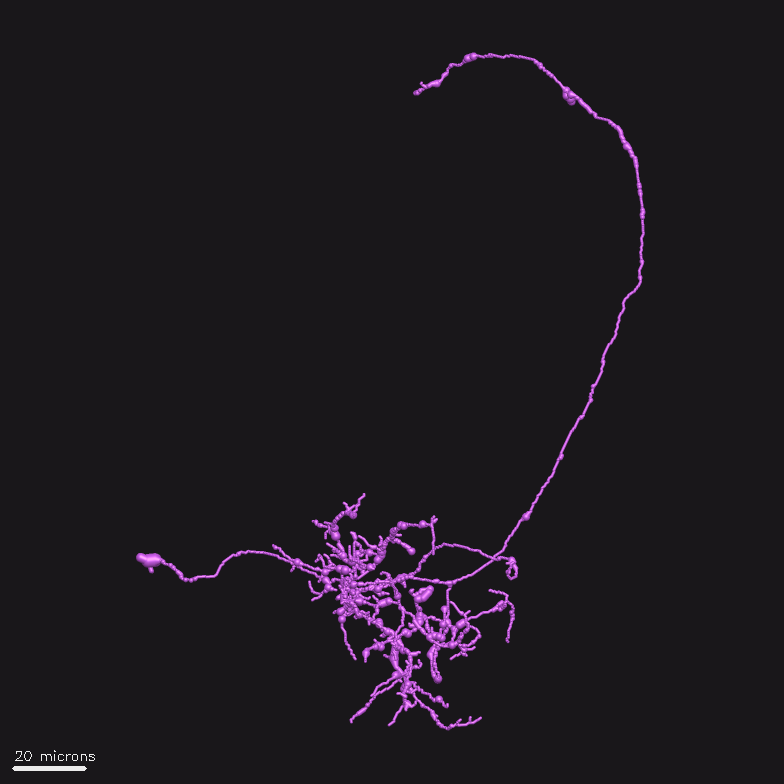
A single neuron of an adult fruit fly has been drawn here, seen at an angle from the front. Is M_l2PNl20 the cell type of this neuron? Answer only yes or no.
no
